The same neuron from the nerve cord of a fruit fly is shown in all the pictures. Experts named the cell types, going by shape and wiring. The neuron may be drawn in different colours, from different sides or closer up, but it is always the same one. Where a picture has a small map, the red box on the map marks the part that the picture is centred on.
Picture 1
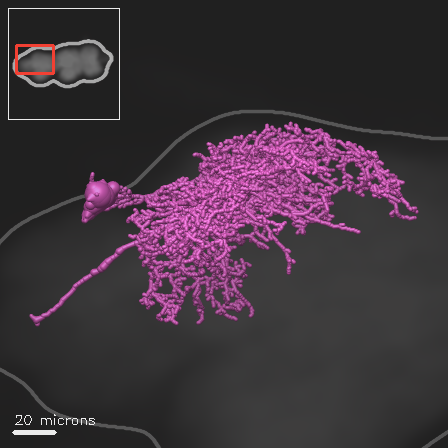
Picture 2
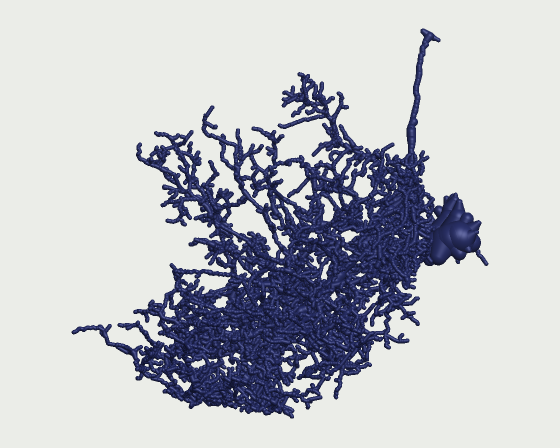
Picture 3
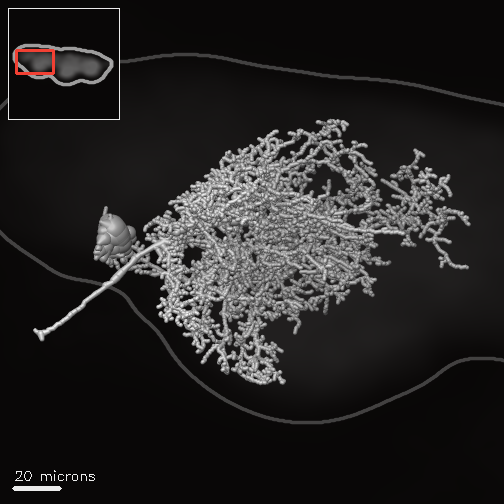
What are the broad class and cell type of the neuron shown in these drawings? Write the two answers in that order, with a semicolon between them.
motor neuron of the nerve cord; Ti extensor MN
